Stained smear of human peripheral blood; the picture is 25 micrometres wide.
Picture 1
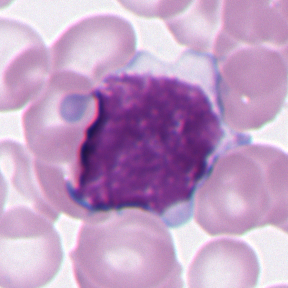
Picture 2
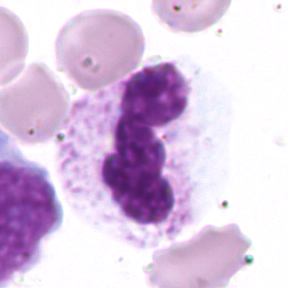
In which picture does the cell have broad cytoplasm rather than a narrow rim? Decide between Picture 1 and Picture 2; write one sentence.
Picture 2 contains a cell with a broad area of cytoplasm.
